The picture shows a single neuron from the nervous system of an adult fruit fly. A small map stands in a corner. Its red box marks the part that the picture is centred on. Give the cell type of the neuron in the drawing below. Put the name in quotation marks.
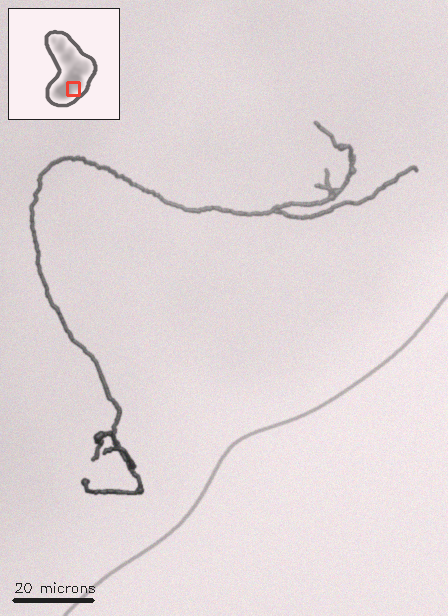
"ORN_VA6"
